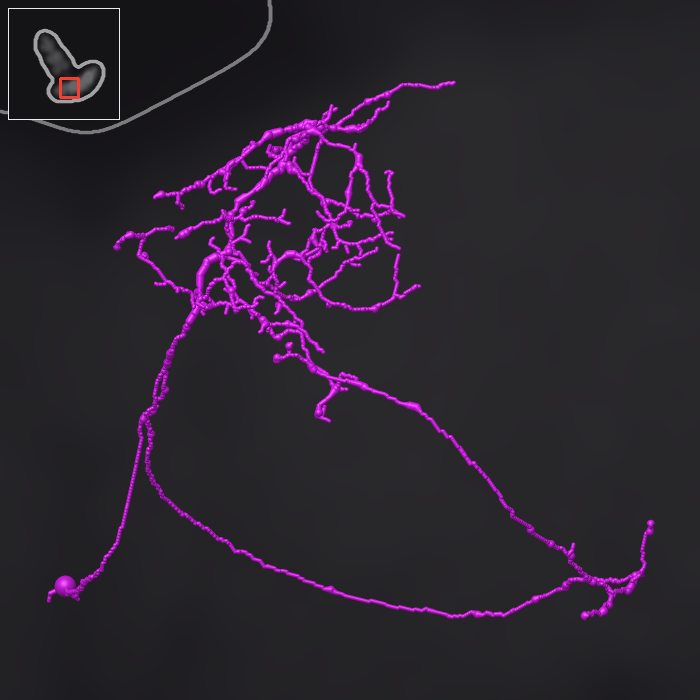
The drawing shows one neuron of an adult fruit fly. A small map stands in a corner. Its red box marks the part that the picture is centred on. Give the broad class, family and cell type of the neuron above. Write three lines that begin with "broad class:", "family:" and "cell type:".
broad class: central-brain intrinsic neuron
family: hemilineage SLPa&l1_lateral
cell type: PLP037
